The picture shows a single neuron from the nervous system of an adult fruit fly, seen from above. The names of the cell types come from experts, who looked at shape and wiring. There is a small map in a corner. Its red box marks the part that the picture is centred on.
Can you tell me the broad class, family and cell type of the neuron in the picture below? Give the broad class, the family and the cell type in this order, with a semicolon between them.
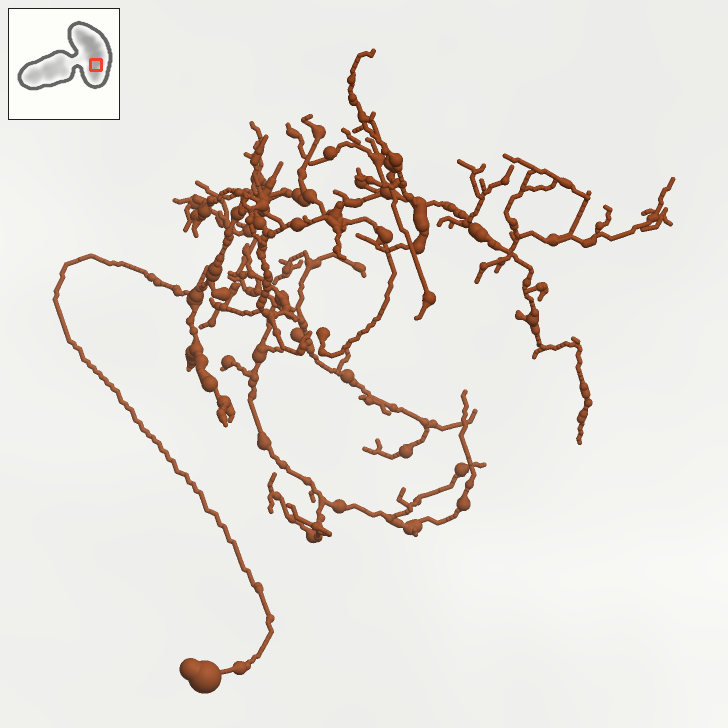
central-brain intrinsic neuron; hemilineage LHp1; CB2904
